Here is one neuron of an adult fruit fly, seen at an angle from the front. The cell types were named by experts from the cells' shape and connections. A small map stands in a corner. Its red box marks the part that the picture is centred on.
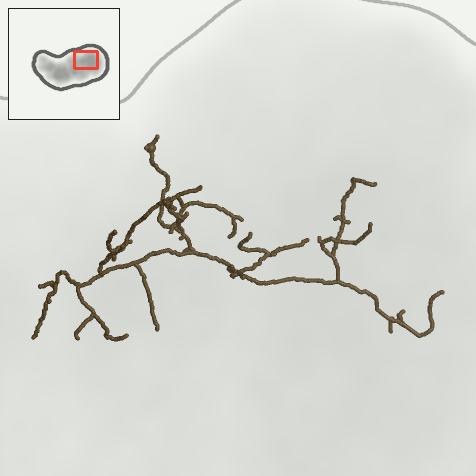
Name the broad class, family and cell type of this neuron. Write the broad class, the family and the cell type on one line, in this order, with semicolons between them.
visual projection neuron; hemilineage PSp3; LoVP22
